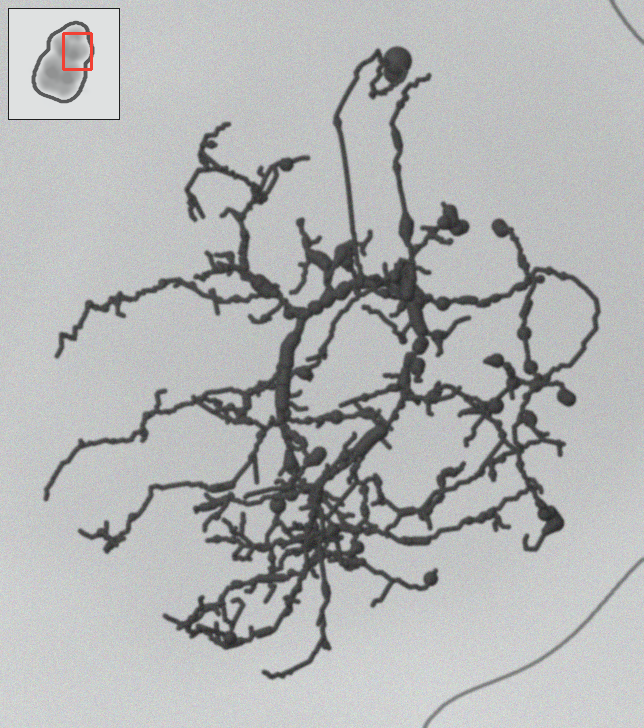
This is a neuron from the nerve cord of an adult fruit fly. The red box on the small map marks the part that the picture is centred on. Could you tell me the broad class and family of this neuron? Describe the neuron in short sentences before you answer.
The picture shows more than a hundred branch ends. In this view it is about as wide as it is tall. It is a nerve-cord intrinsic neuron. Its family is hemilineage 20A.22A.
